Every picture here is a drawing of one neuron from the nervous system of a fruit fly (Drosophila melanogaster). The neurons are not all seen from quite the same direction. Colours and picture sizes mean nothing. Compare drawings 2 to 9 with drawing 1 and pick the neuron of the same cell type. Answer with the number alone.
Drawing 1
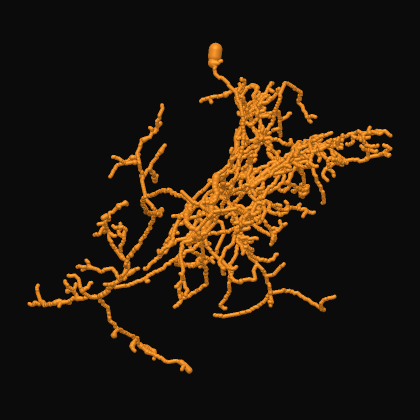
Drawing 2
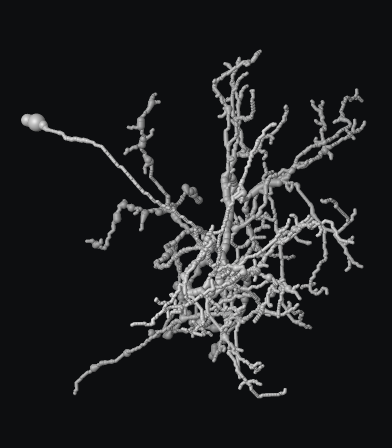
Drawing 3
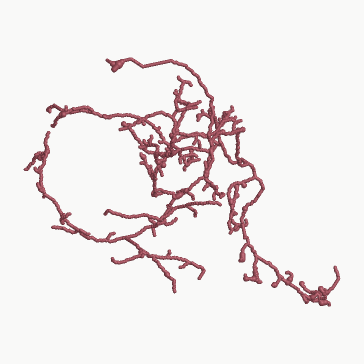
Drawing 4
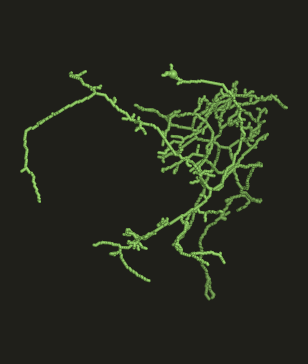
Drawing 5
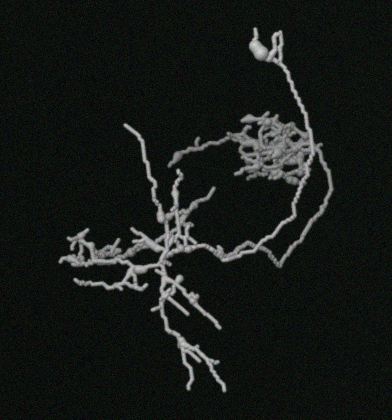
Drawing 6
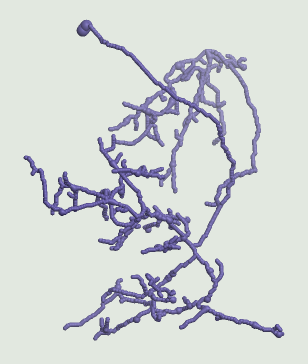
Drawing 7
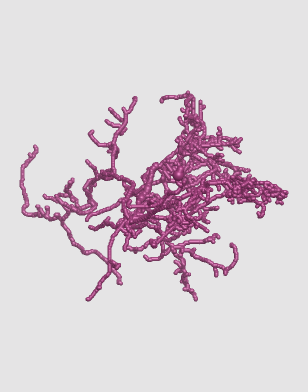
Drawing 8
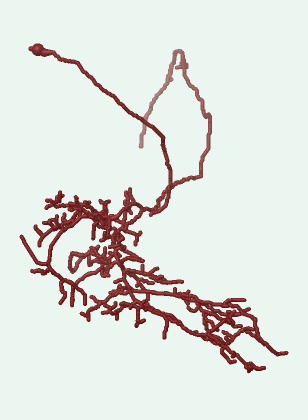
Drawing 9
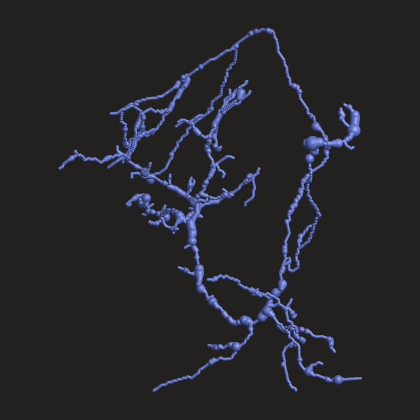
7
